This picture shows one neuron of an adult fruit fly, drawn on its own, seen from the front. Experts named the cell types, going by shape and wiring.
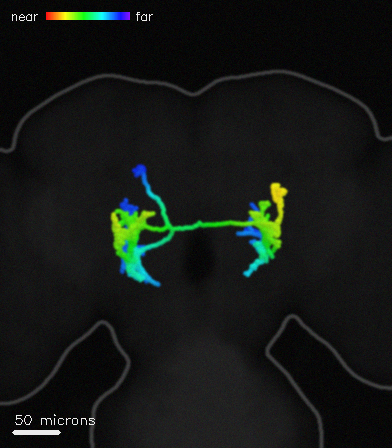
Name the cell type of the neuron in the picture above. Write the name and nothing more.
PS196_b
